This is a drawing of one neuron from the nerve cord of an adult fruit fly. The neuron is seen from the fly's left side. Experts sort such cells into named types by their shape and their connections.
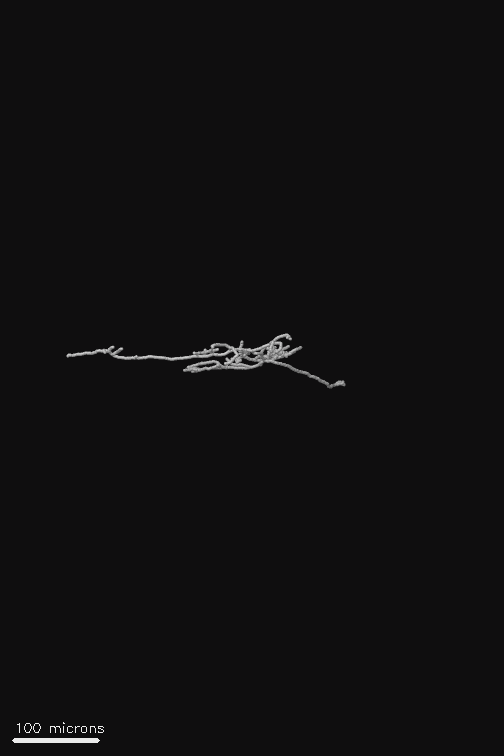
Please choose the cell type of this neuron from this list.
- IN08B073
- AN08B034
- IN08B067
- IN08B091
IN08B091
